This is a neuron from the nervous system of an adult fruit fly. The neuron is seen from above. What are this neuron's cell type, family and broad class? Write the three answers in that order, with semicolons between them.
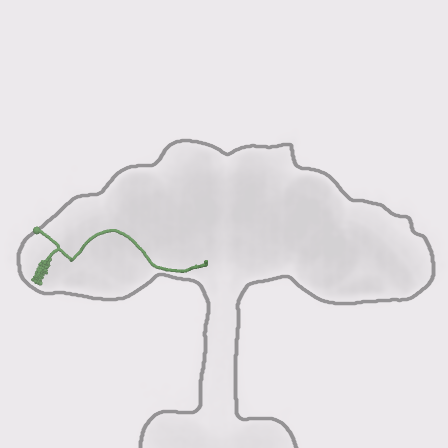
MeVP6; MeVP; visual projection neuron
